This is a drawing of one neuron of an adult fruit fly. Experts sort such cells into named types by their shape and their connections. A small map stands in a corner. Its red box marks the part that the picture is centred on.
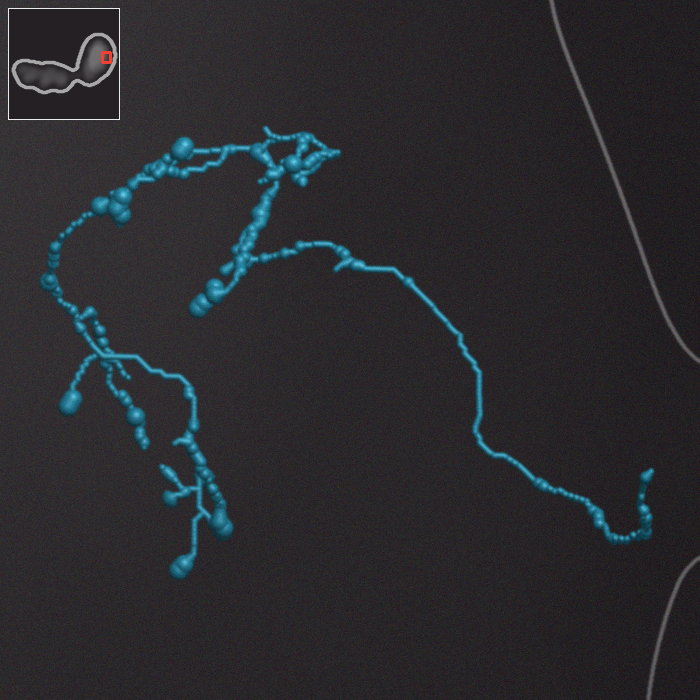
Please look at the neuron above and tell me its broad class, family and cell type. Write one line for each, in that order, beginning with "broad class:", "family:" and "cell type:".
broad class: sensory neuron entering the brain
family: class olfactory
cell type: ORN_DM1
